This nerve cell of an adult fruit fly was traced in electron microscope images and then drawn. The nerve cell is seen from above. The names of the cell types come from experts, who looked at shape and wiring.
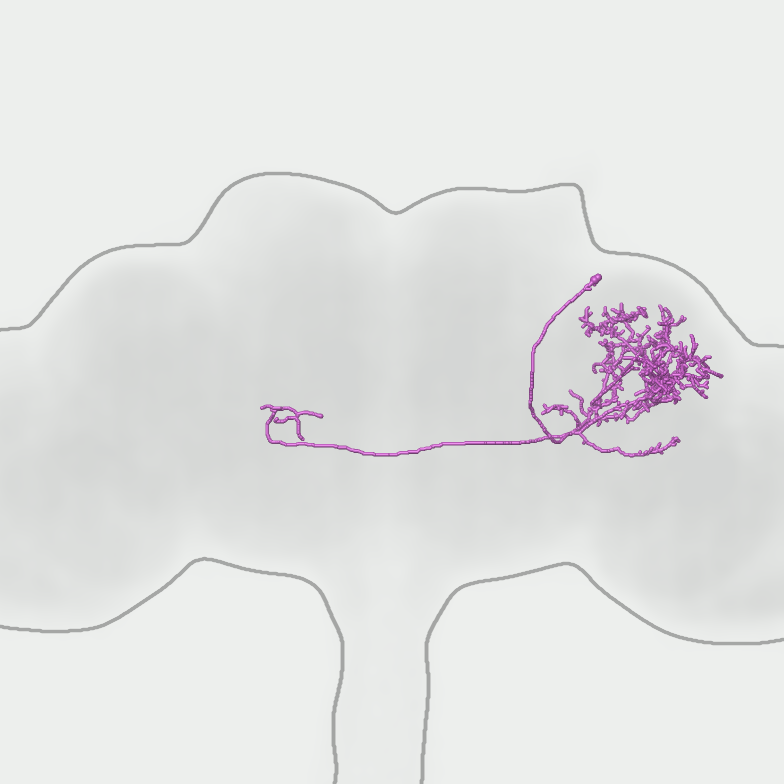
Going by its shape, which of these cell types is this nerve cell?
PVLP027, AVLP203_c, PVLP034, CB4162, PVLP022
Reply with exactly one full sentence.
This nerve cell is a member of the PVLP027 cell type.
